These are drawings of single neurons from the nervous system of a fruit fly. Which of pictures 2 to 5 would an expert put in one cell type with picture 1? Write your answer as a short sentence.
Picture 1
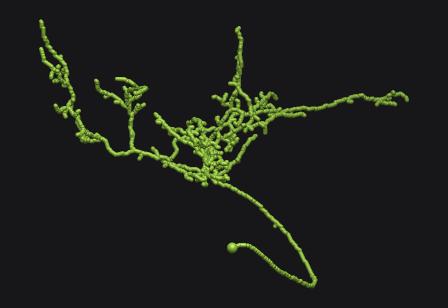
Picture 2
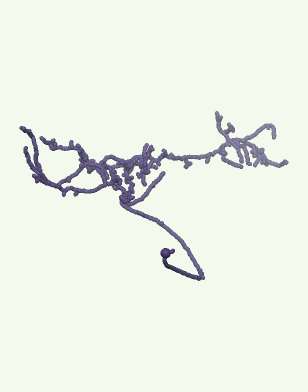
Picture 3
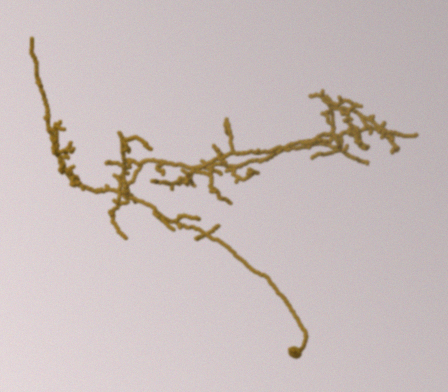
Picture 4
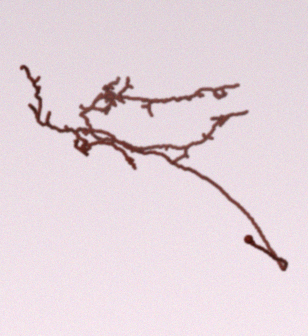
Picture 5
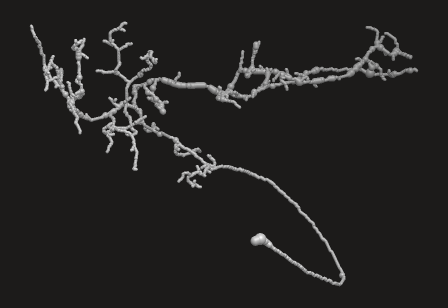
Picture 2 and picture 3 are of the same cell type.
